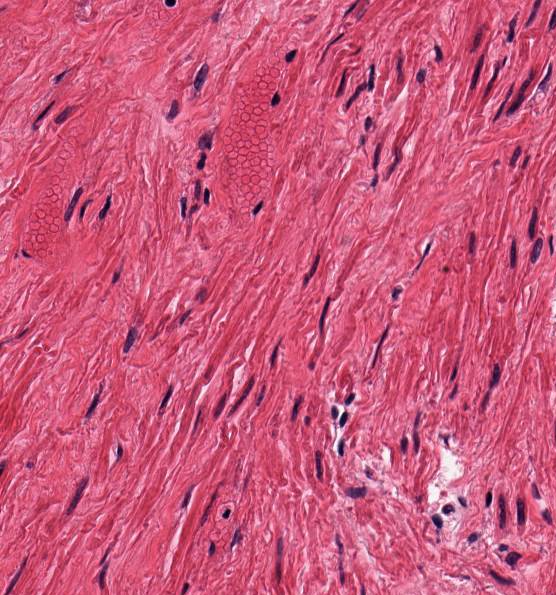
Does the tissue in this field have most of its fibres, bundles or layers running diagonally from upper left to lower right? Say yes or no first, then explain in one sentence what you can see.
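No. The fibres and their nuclei run mainly in a diagonal direction from lower left to upper right across the field.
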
